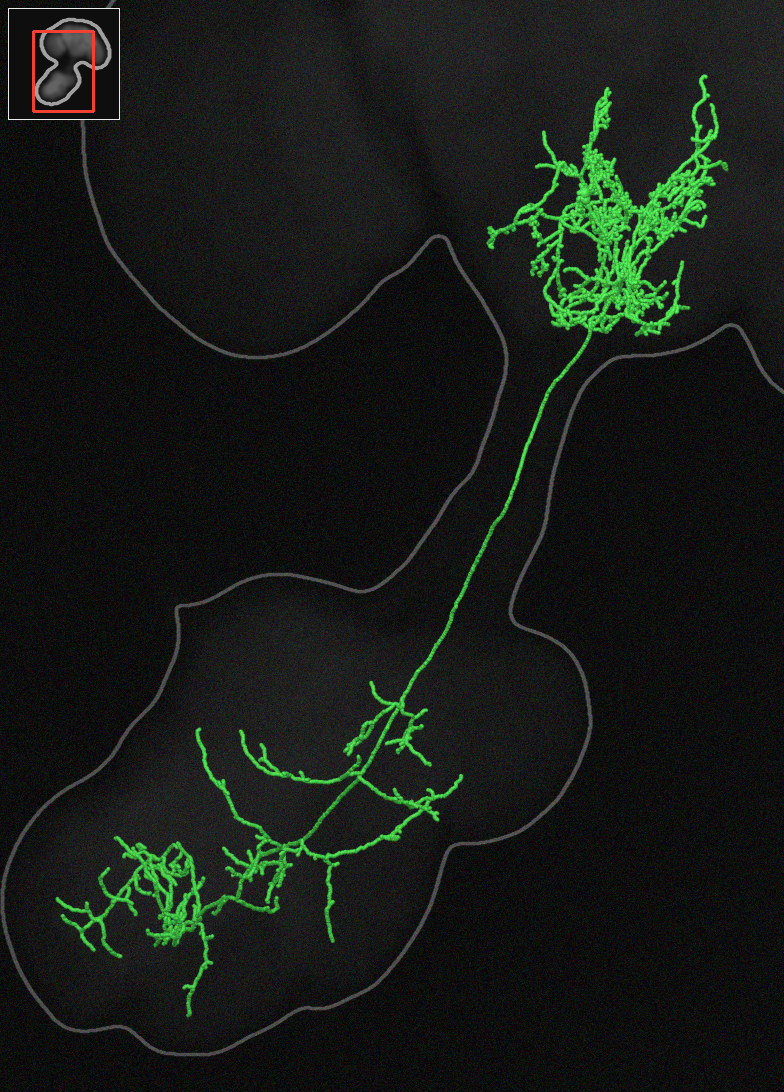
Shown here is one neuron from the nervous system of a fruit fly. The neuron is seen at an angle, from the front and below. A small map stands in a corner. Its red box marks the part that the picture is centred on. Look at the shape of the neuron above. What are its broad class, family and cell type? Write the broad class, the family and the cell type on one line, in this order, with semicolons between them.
descending neuron; hemilineage MD3; DNge142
